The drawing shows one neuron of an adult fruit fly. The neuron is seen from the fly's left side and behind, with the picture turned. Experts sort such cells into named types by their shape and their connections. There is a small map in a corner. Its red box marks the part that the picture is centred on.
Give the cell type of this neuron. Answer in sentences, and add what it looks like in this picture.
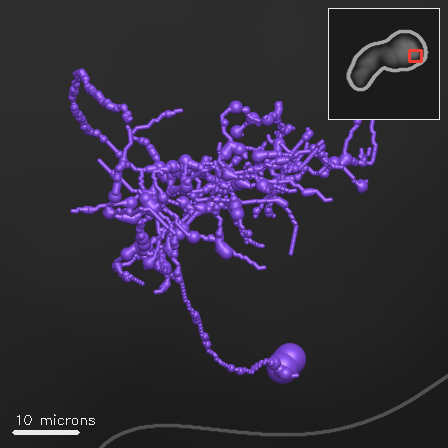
The cell type is SMP354. This is a central-brain intrinsic neuron. By the scale bar it is about 50 microns tall in this view. The picture shows dozens of branch ends.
